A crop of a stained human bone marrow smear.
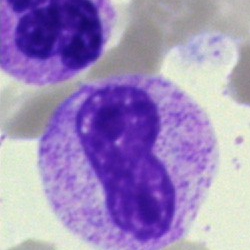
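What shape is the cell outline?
Round and smooth.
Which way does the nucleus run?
Diagonally, from the upper left toward the lower right.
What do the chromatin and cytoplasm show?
The chromatin is dense and dark purple; fine purple granules are scattered evenly through the cytoplasm.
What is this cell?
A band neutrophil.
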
